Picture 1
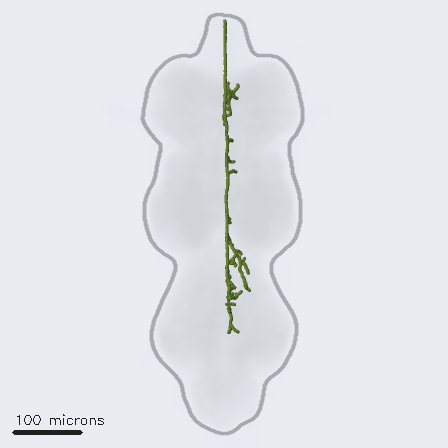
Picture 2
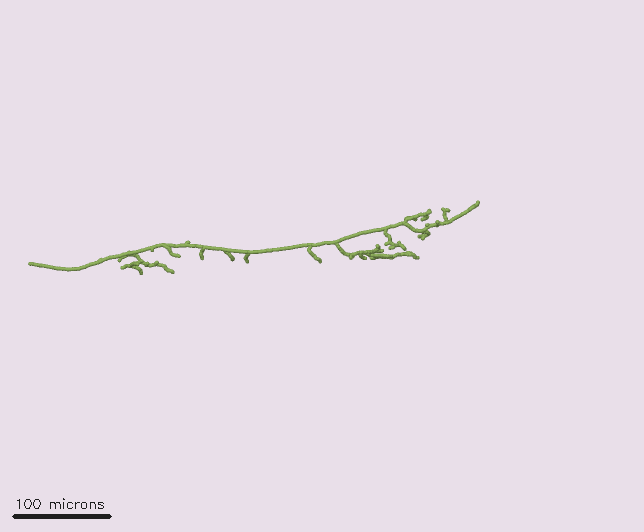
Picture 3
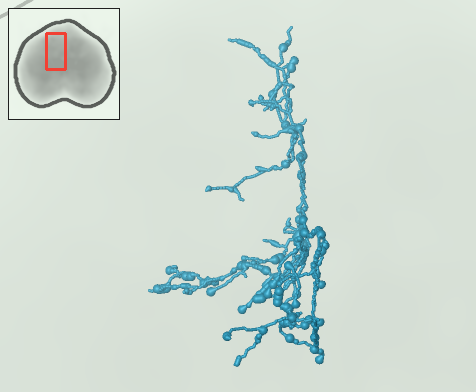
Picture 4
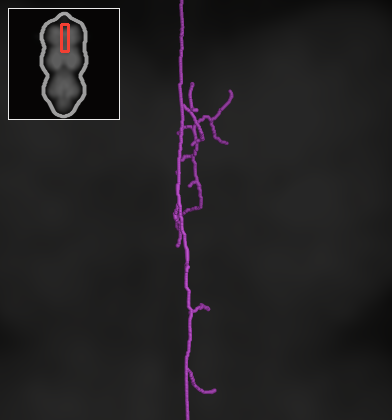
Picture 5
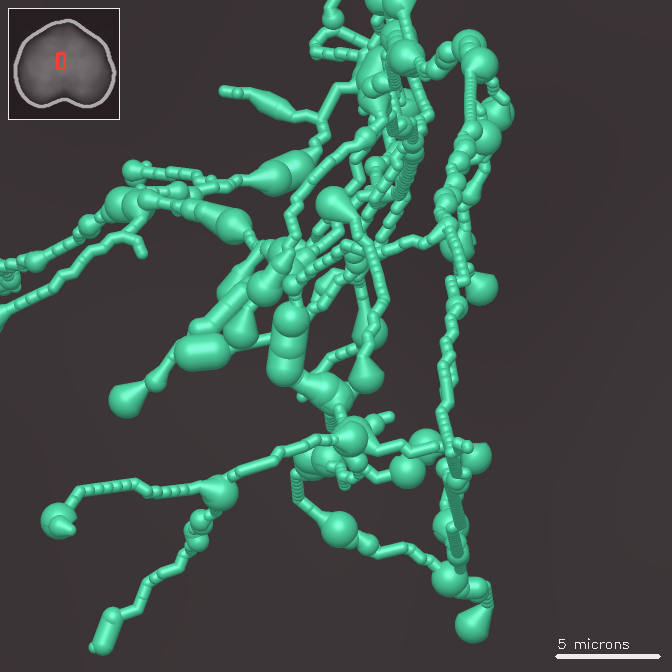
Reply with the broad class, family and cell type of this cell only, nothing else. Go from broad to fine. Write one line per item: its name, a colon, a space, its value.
broad class: descending neuron
family: hemilineage SMPpm1
cell type: DNp46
